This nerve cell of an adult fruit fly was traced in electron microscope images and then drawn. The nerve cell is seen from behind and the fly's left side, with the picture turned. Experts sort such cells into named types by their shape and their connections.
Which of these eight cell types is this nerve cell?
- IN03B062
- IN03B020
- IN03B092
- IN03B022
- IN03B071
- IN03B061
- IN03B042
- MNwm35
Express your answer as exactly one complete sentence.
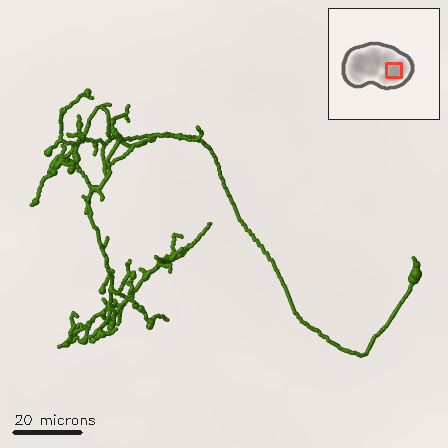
Typed by cell type, the nerve cell is IN03B092.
